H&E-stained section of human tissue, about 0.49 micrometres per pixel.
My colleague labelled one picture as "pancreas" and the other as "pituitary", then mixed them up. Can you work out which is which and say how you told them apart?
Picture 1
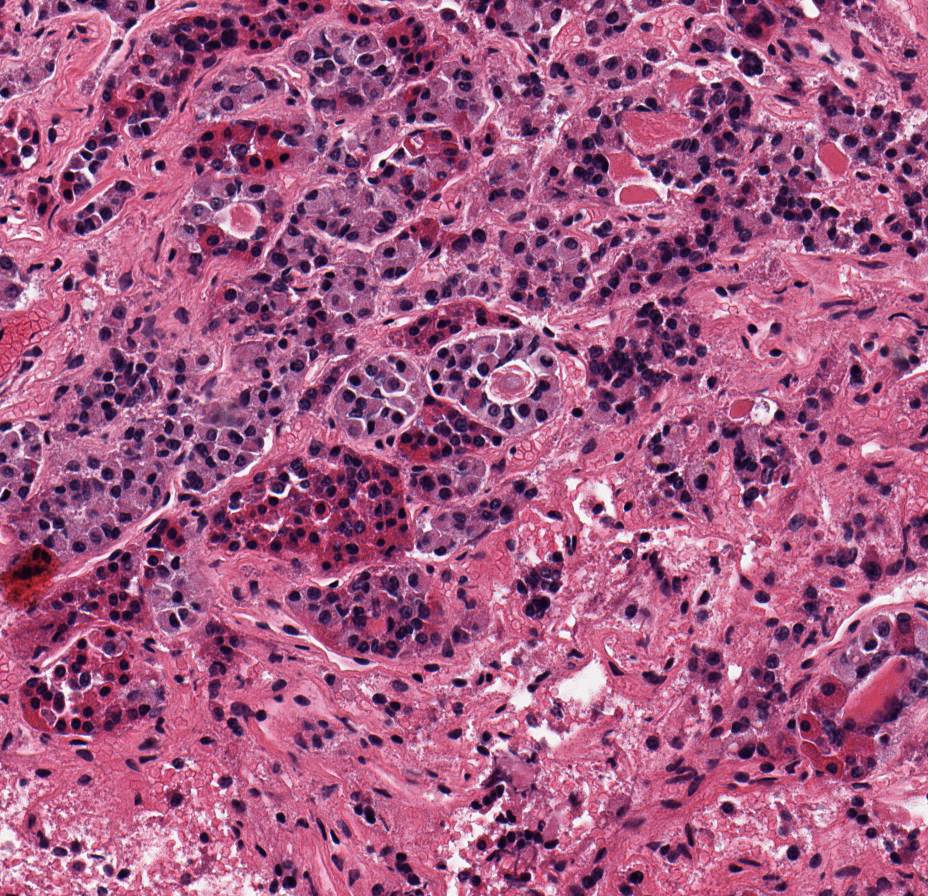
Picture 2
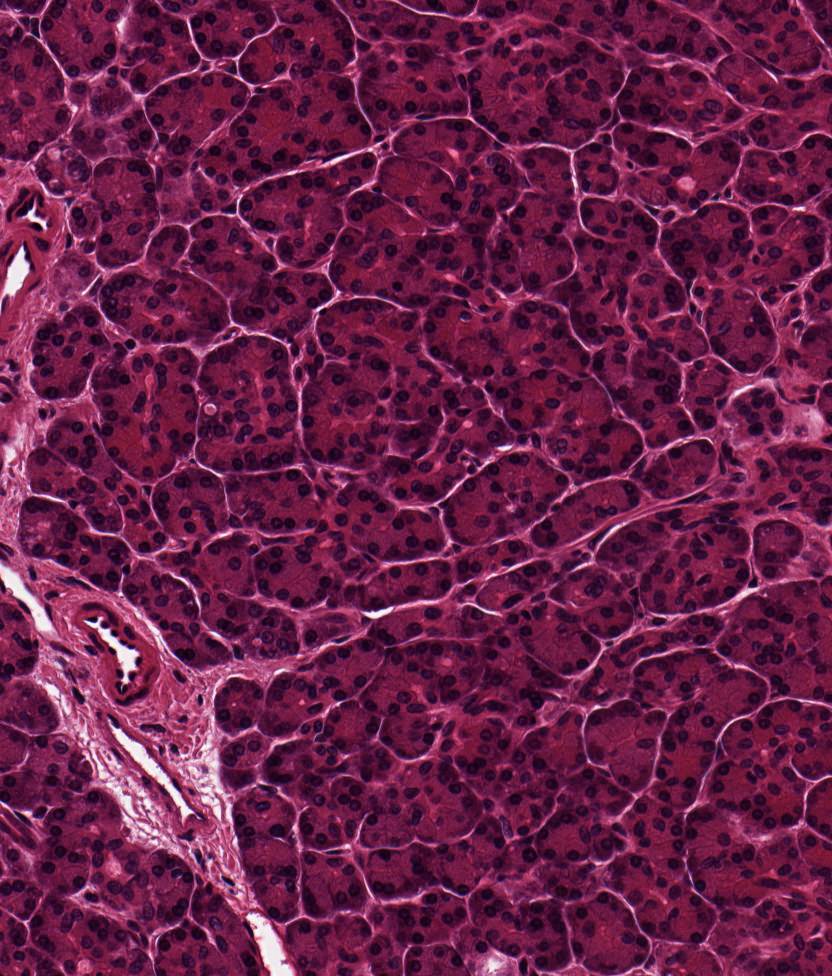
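In this pair, the pituitary appears in picture 1 and the pancreas in picture 2. Picture 1 is built of rounded cell nests, in the left and centre of the field, separated by pink fibrous bands. The nuclei in these nests are mostly small, round and dark, varying little in size, and some nests, especially left of centre, consist of cells with bright red granular cytoplasm. In picture 2, closely packed acini fill the field, grouped into lobules by thin connective tissue septa; a broader septum of loose pale pink collagenous tissue runs diagonally along the lower left. The acinar cells have round dark nuclei toward the outer edge of each acinus, and the acinar lumina are tiny and mostly inconspicuous.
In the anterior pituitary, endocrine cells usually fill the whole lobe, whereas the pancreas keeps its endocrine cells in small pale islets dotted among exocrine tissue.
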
